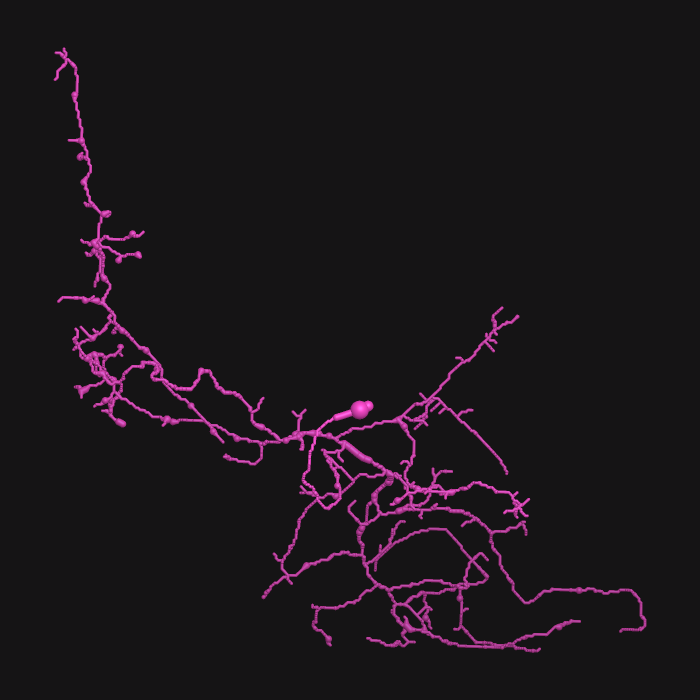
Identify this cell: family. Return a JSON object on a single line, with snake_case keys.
{"family": "hemilineage CLp1"}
